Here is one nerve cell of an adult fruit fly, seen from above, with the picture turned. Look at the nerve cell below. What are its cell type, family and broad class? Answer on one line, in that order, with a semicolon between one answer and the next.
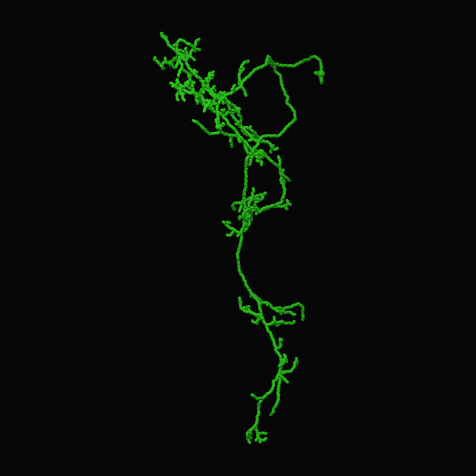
IB059_a; hemilineage VPNp&v1_ventral; central-brain intrinsic neuron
